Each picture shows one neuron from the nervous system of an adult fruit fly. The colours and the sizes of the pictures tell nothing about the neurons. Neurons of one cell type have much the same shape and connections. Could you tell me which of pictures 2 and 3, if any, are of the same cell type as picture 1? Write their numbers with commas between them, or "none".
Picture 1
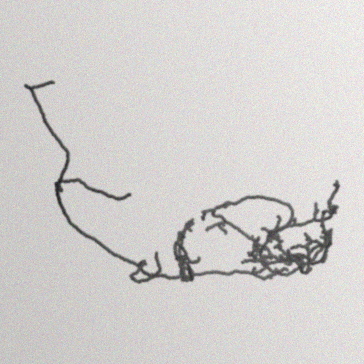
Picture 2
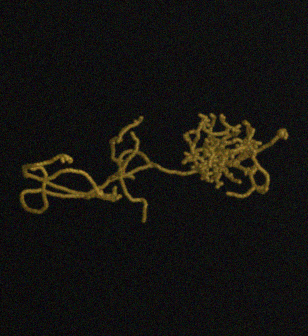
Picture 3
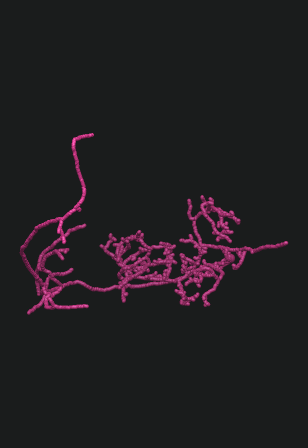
2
